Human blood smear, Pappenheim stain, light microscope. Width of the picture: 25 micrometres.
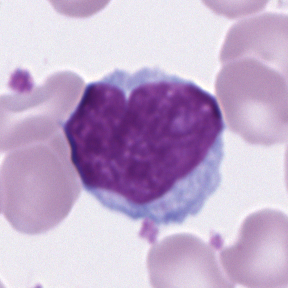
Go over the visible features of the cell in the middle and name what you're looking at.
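Nucleus notched at upper edge, heart-like in shape. On the left, nucleus reaches almost to the cell edge, little cytoplasm beside it. Lower border of cell slightly scalloped. No distinct granules in cytoplasm. Typical lymphocyte.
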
